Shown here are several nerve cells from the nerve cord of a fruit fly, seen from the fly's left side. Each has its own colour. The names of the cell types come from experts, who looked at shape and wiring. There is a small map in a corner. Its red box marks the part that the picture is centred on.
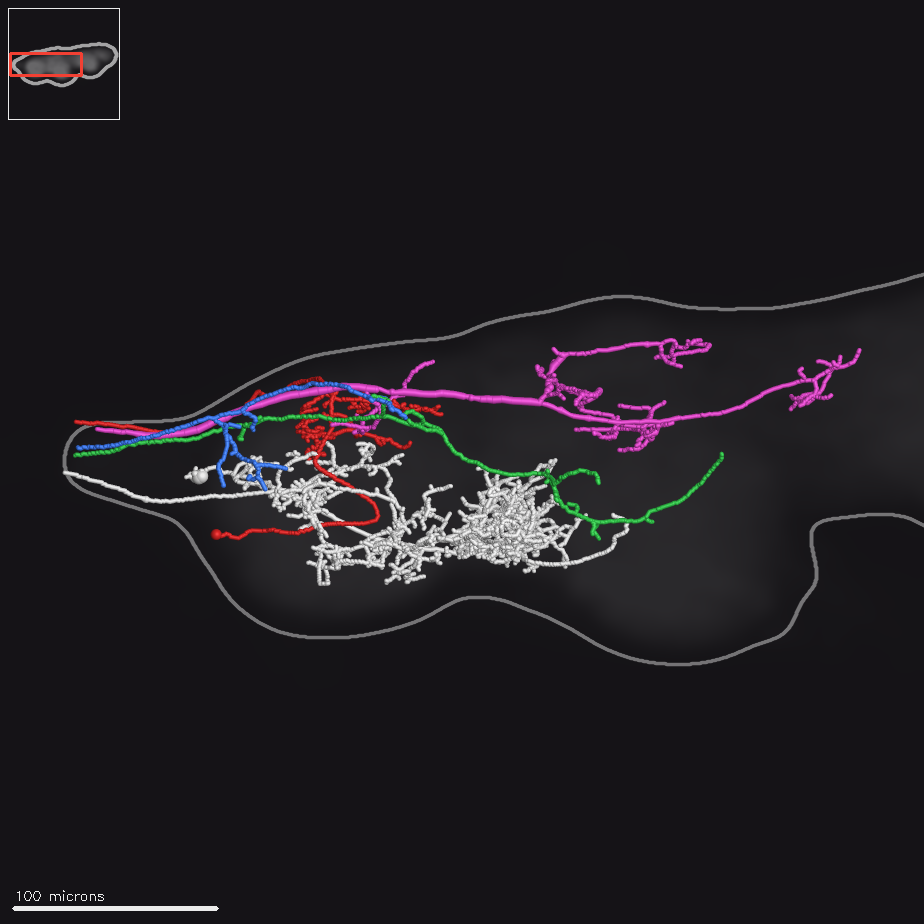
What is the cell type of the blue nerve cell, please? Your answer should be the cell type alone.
DNge051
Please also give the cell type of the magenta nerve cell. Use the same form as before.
DNge107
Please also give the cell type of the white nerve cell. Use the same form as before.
AN17B012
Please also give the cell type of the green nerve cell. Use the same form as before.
DNg72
